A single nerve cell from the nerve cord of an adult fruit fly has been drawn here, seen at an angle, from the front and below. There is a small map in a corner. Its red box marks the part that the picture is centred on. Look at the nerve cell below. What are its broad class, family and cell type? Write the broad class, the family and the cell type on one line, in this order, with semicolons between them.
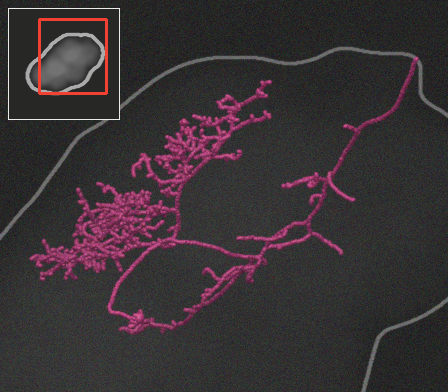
ascending neuron; hemilineage 07B; AN07B021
